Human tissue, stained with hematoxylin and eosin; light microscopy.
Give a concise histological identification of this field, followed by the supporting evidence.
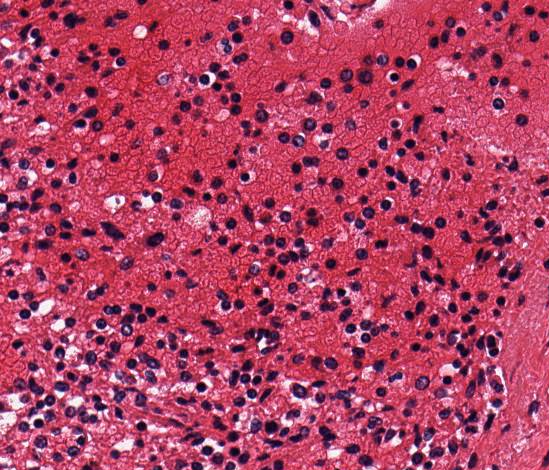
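The field is red pulp of the spleen. Its pink background, finely meshed with many small rounded outlines, carries small clear spaces, most numerous toward the lower left, where the cells are also more crowded than above.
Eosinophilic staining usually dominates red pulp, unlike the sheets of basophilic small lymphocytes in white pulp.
Most nuclei are small, round and darkly stained.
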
